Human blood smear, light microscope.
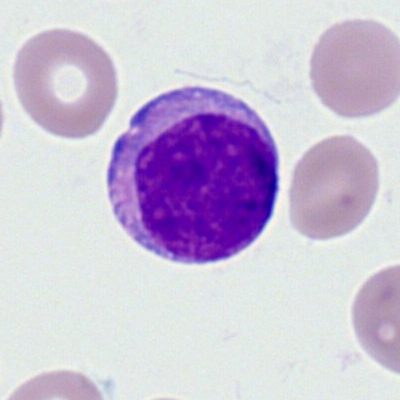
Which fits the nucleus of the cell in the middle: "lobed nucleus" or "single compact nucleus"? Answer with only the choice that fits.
Single compact nucleus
